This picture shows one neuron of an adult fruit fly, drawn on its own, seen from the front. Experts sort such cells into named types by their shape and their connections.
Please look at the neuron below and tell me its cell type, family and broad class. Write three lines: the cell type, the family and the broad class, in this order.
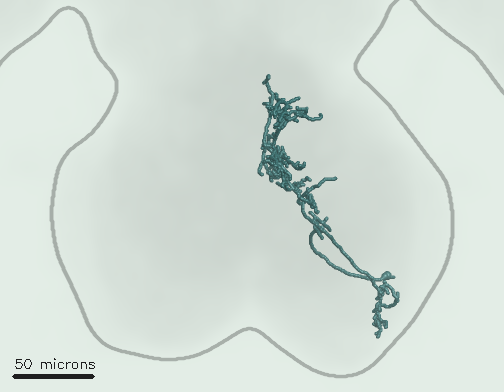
IN21A063
hemilineage 21A
nerve-cord intrinsic neuron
